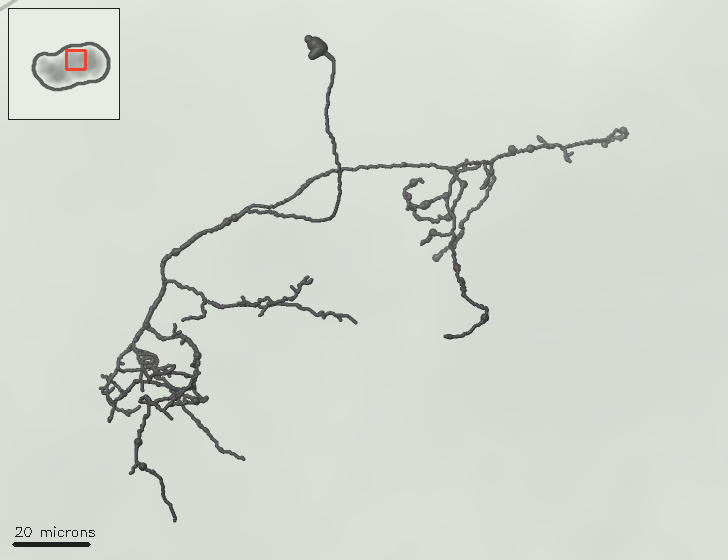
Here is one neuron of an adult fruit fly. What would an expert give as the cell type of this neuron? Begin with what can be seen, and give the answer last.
The cell body can be seen at the top of the picture. By the scale bar it is about 140 microns wide in this view. Dozens of branch ends can be seen. Its broad class is central-brain intrinsic neuron. The cell type is SMP324.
